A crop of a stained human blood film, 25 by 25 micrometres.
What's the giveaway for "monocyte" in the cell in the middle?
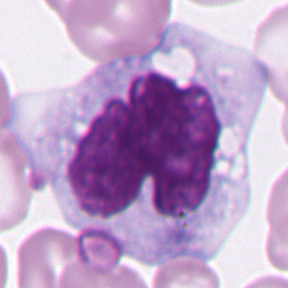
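Look first at the nucleus: it is folded, and a deep notch cuts into it from its lower edge.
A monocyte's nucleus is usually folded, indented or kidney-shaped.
So that folded, notched nucleus is the feature here that goes with a monocyte. Around it you can see plenty of pale grey-blue cytoplasm. To the right of the nucleus, several clear round vacuoles sit in that cytoplasm. Granules are sparse, just a fine, faint dusting through the cytoplasm.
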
